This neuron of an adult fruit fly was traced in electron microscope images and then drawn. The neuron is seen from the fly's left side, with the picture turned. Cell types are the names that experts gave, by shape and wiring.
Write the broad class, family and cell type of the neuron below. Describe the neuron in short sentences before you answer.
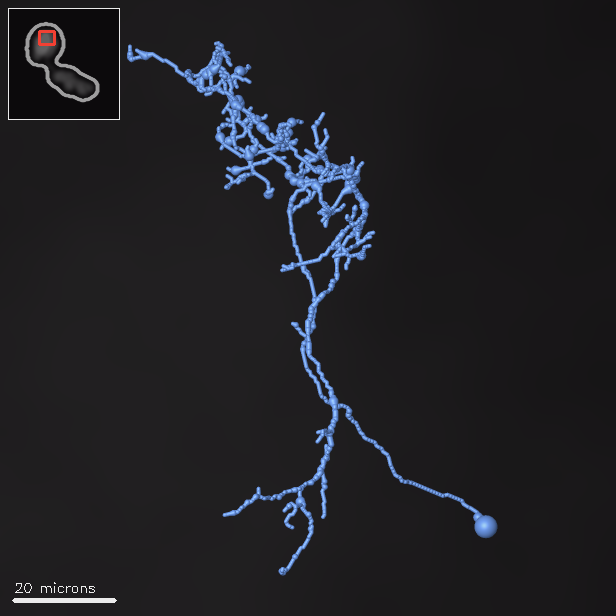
Its cell body lies at the lower right of the picture. By the scale bar it is about 110 microns tall in this view. The picture shows dozens of branch ends. Its broad class is central-brain intrinsic neuron. Its family is hemilineage DM4_dorsal. Its cell type is CB3076.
